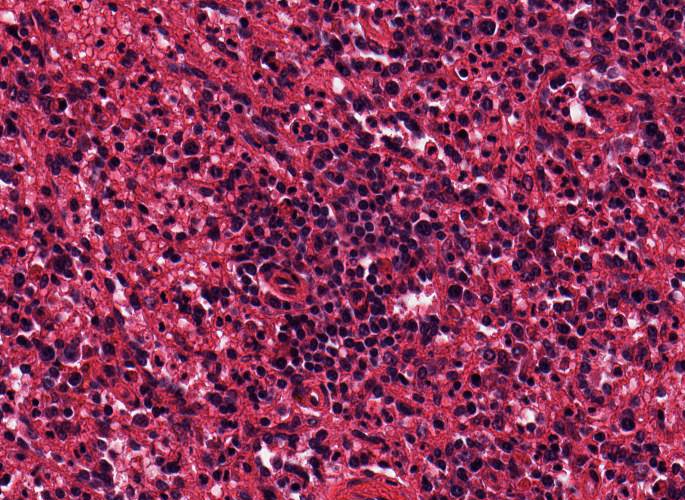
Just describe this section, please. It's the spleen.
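Notice how the cells crowd together most, and stain darkest, in the centre of the field. Between them, all across the field, run fine eosinophilic fibrous strands. Just left of centre you can pick out a small vessel, lined by elongated endothelial nuclei. Fat cells are absent everywhere in this field.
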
